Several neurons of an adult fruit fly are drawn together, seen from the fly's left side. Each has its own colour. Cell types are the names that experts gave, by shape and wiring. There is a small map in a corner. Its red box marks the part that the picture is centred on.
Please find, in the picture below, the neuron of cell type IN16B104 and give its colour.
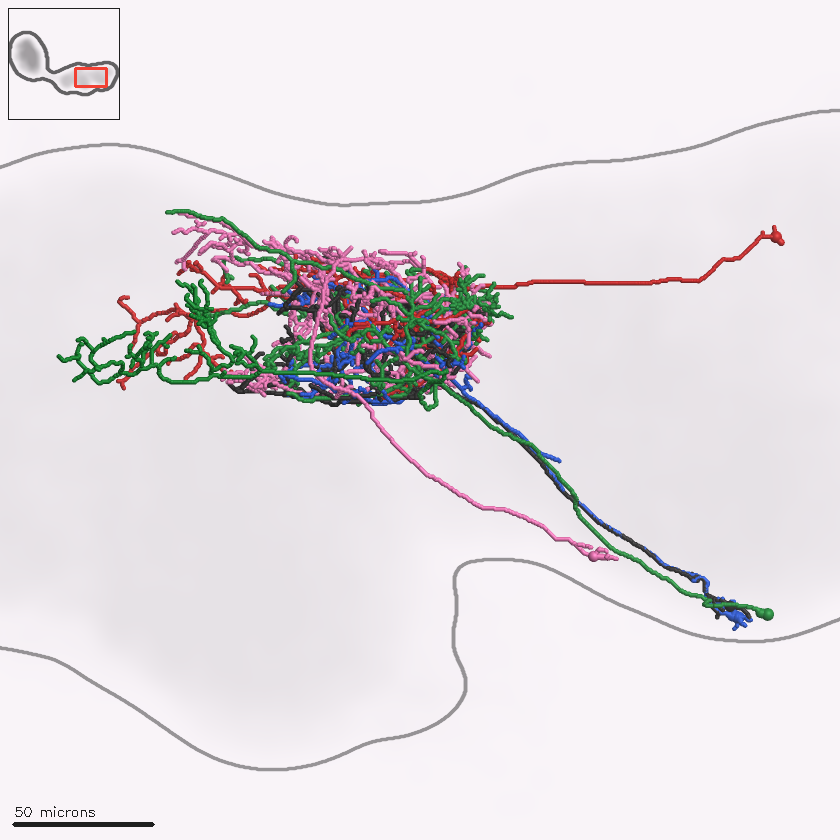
blue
